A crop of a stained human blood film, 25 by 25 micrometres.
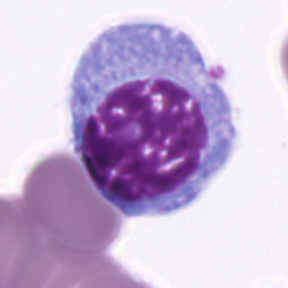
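Plasma cell (centre): the outline is roughly round but bulges unevenly along the right side. The nucleus, about 11 micrometres across, lies off-centre toward the lower left. Its chromatin is deep purple, broken by small pale gaps rather than solidly dark. The cytoplasmic rim is widest above the nucleus.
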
